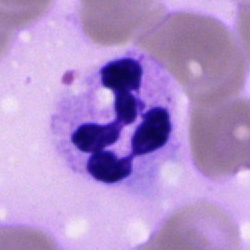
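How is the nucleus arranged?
It is split into several separate lobes, linked by thin strands.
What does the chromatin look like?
Dense, staining dark purple.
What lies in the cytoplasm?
Fine, faint granules scattered through it.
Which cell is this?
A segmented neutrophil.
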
